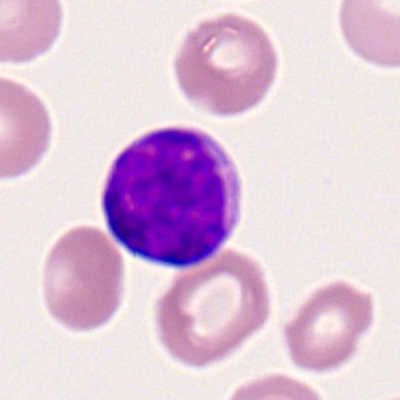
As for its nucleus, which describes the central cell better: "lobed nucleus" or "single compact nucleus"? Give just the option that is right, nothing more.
Single compact nucleus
